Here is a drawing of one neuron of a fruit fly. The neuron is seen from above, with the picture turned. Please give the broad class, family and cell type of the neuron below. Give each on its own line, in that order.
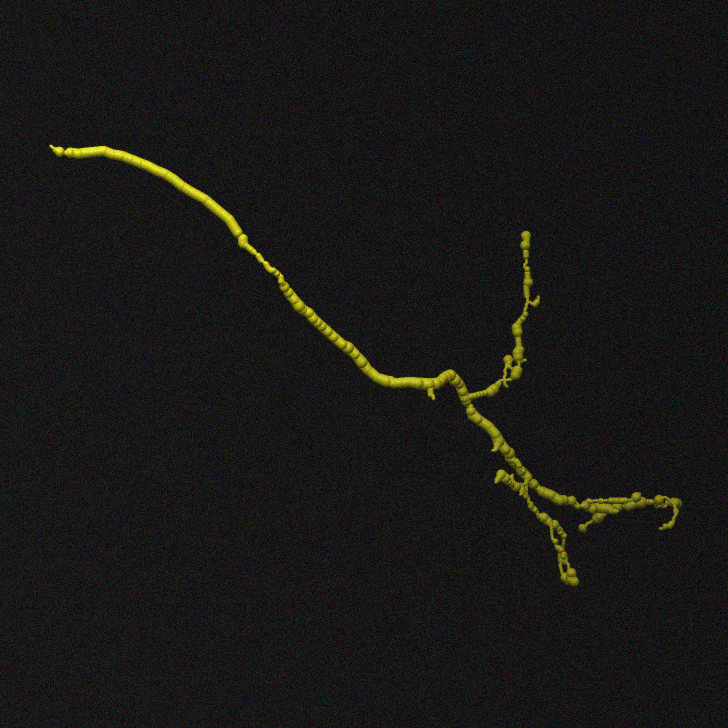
sensory neuron entering the nerve cord
class mechanosensory proprioceptive
SNpp61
